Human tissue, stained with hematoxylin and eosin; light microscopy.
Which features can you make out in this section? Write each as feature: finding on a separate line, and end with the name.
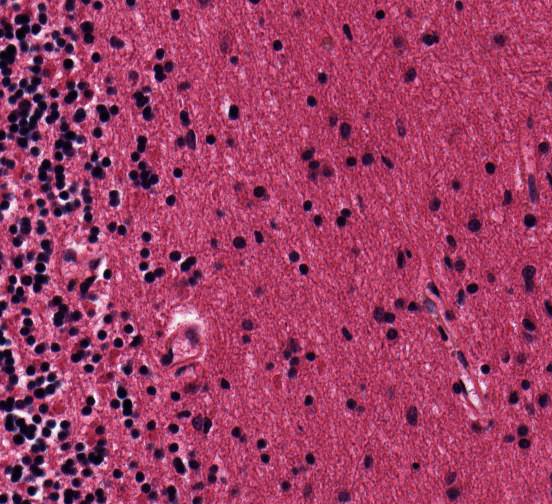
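Layout: dense cellular band at the left edge; paler fibrillary zone filling centre and right
Left band: closely packed small, round, darkly stained nuclei, very little visible cytoplasm
Centre and right: finely fibrillary pink neuropil, only scattered small dark nuclei
Name: cerebellum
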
